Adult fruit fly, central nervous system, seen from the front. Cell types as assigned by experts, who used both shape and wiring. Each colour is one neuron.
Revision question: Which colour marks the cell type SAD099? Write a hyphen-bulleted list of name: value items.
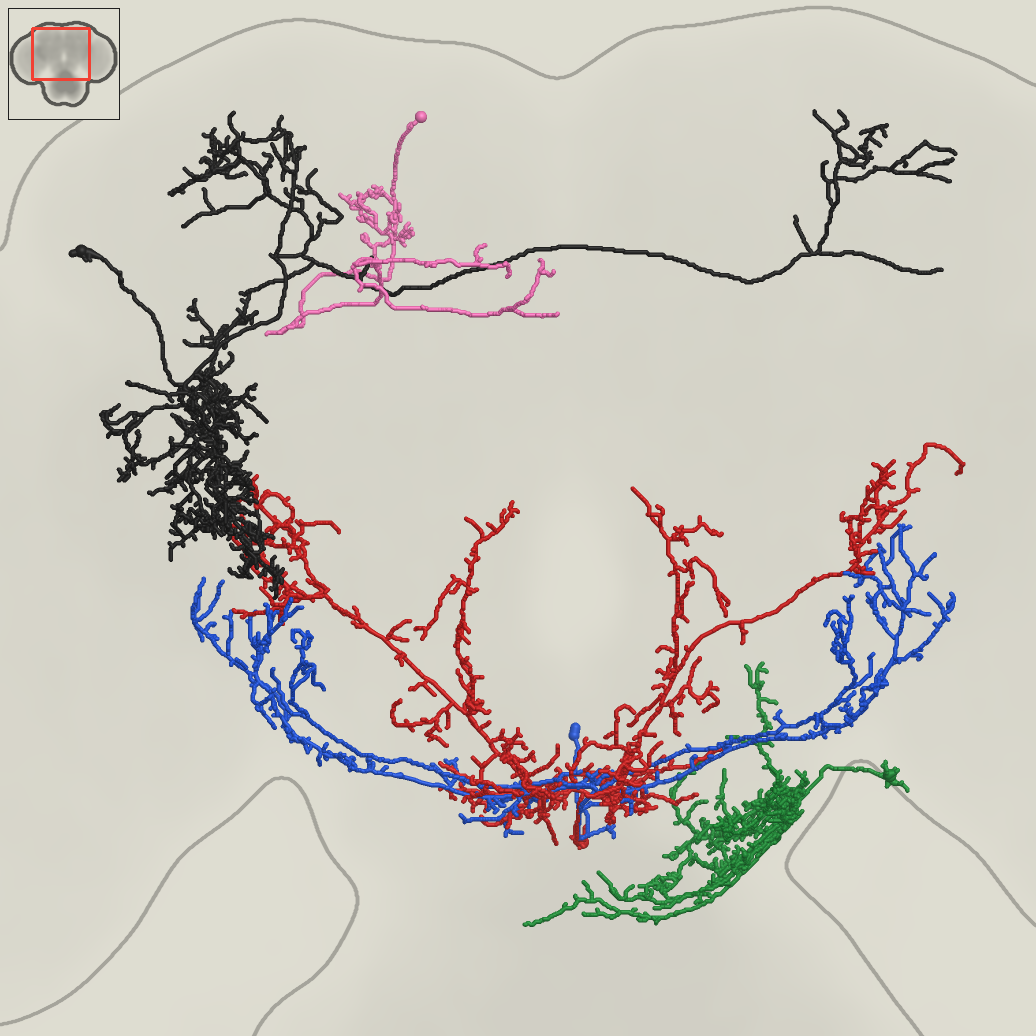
- colour: blue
